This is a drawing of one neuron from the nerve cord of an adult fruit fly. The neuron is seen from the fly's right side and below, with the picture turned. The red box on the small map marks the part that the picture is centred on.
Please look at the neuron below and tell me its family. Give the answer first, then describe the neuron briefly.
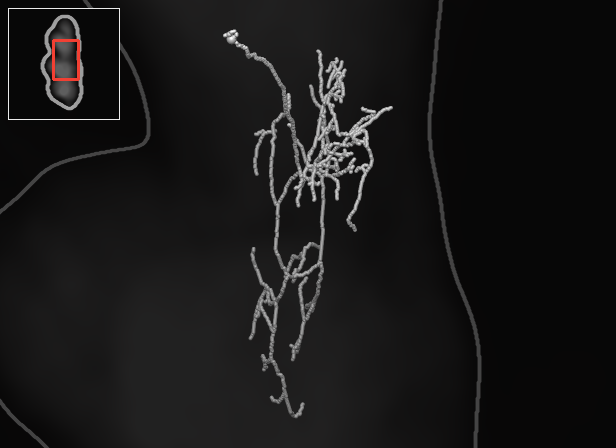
Its family is hemilineage 08B. This is a nerve-cord intrinsic neuron. The picture shows dozens of branch ends. In this view it is taller than it is wide.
